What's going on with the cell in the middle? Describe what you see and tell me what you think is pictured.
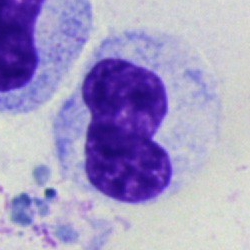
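You've got a roughly round outline here, smooth with a faint margin. The nucleus lies off-centre toward the left part of the cell, and a deep notch on its right side gives it a kidney-like, two-lobed shape. Its chromatin is dark purple and clumped, with small paler spots between the clumps. It's a band neutrophil.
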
